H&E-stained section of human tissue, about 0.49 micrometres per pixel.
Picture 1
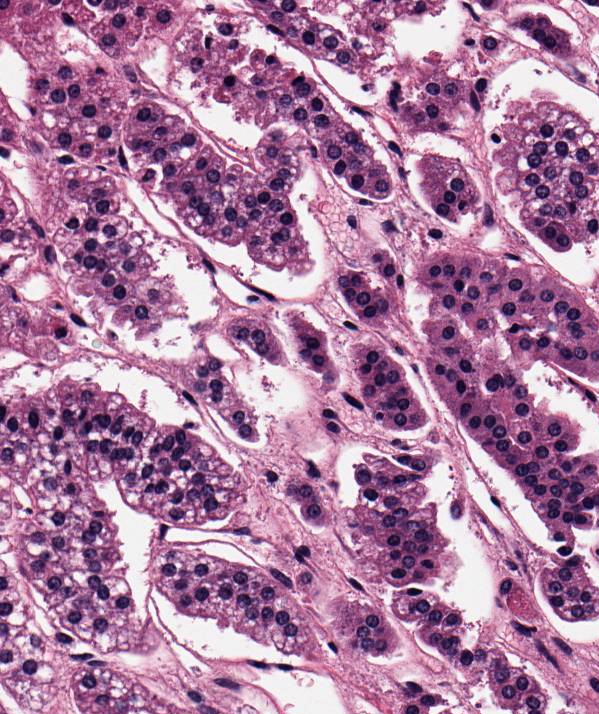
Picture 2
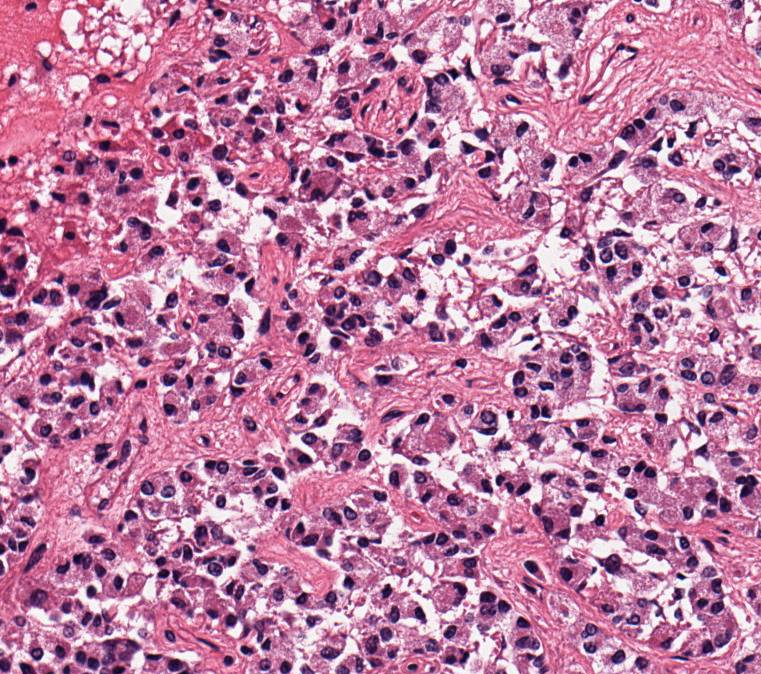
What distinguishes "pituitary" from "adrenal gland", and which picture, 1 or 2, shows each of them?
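The first picture is adrenal gland, the second pituitary. Arrangement: picture 1 shows epithelial cells in elongated solid nests and cords, without central gland lumens, running mostly diagonally from upper left to lower right. In picture 2 the cells form no glands or lumens, and wavy, fibrillary pink collagen bands wind between the cell groups. Cytoplasm: many cells in picture 1, plainest at the left and lower left, are pale, finely vacuolated and foamy, while others, especially centrally and at the right, are denser pink and granular with few vacuoles. The polygonal cells of picture 2 have moderate to abundant finely granular pink-purple cytoplasm, most with a single round, dark-staining nucleus.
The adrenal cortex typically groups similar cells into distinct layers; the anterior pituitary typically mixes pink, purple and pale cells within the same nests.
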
